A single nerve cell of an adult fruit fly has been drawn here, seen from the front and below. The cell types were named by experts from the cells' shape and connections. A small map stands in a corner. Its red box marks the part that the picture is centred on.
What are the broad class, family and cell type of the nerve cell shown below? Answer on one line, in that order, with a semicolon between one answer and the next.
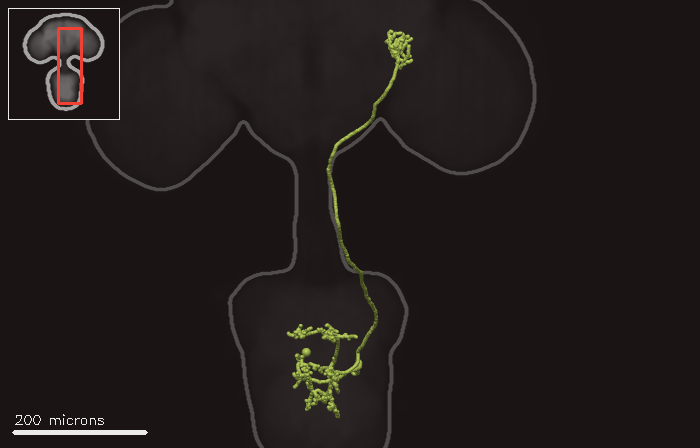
ascending neuron; hemilineage 19B; AN19B036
